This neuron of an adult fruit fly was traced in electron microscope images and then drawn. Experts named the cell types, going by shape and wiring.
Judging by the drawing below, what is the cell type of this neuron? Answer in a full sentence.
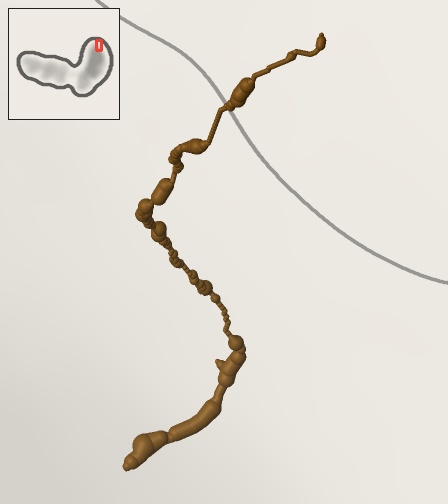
The cell type is R8y.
